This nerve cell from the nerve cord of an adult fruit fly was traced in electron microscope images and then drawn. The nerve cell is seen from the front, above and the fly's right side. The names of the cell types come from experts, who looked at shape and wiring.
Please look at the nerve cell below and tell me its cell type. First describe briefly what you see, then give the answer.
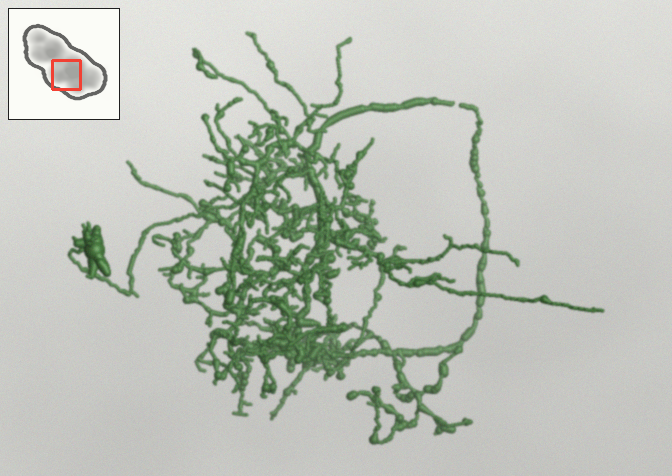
The picture shows more than a hundred branch ends. In this view it is wider than it is tall. It is a nerve-cord intrinsic neuron. The cell type is IN17B015.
